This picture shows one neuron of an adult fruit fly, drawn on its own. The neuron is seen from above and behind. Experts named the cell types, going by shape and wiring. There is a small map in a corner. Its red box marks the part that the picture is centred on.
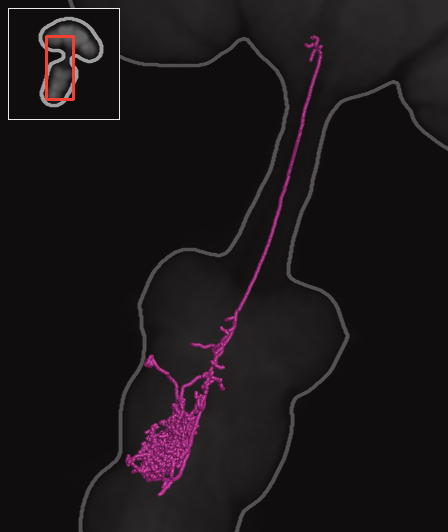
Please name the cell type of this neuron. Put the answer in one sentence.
The cell type is AN17A013.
